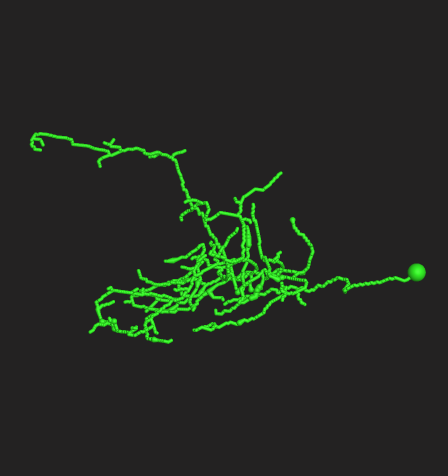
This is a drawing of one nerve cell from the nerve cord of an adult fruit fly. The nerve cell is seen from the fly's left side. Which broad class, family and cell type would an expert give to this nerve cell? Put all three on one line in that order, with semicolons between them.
nerve-cord intrinsic neuron; hemilineage 01B; IN01B081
